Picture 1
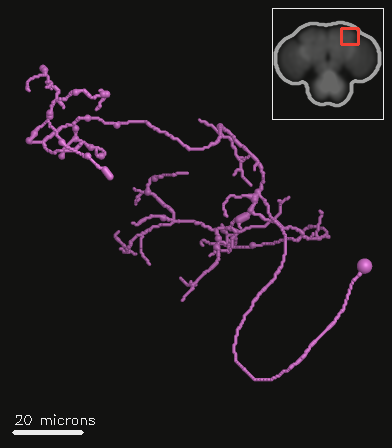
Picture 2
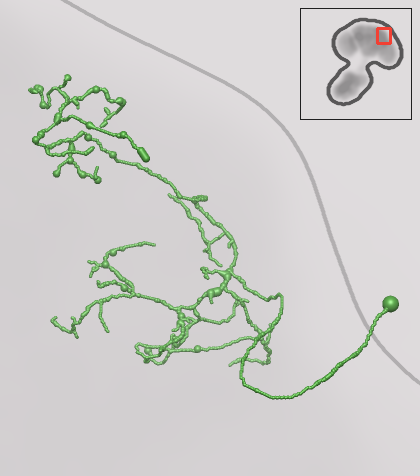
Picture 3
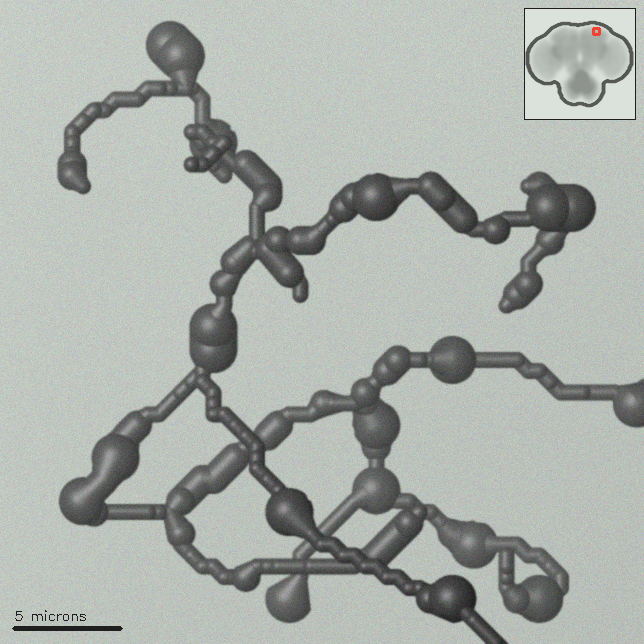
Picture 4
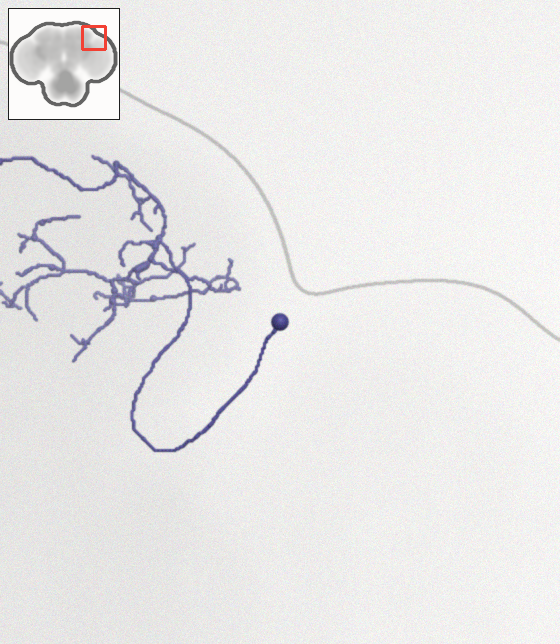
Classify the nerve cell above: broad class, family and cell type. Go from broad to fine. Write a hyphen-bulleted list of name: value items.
- broad class: central-brain intrinsic neuron
- family: hemilineage VPNl&d1_dorsal
- cell type: CB2089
